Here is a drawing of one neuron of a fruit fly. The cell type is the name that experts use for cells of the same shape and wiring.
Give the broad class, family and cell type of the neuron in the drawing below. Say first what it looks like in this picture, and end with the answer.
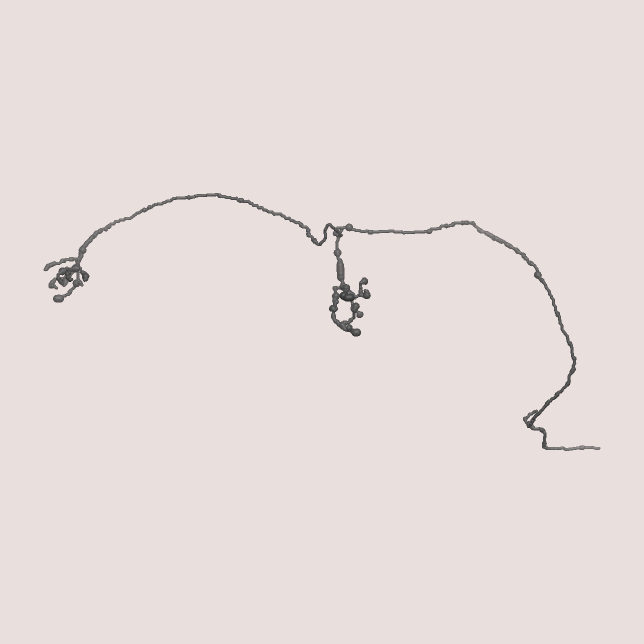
No cell body is drawn. In this view it is wider than it is tall. This is a sensory neuron entering the brain. Its family is called class olfactory. It is of cell type ORN_DC4.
